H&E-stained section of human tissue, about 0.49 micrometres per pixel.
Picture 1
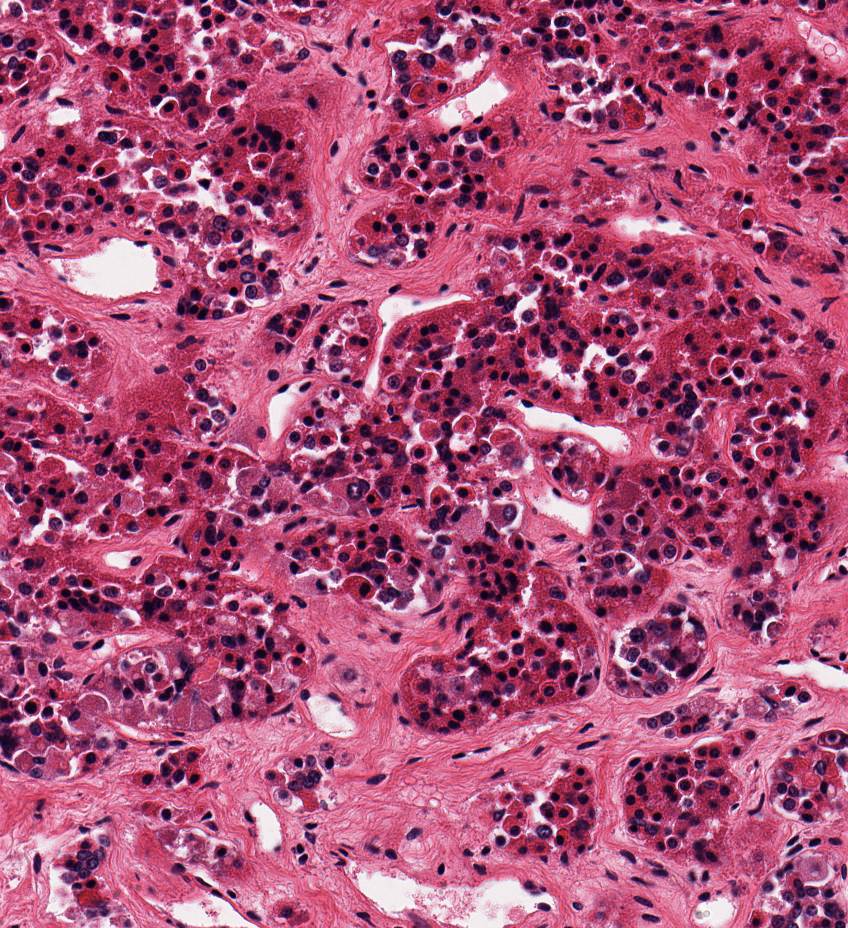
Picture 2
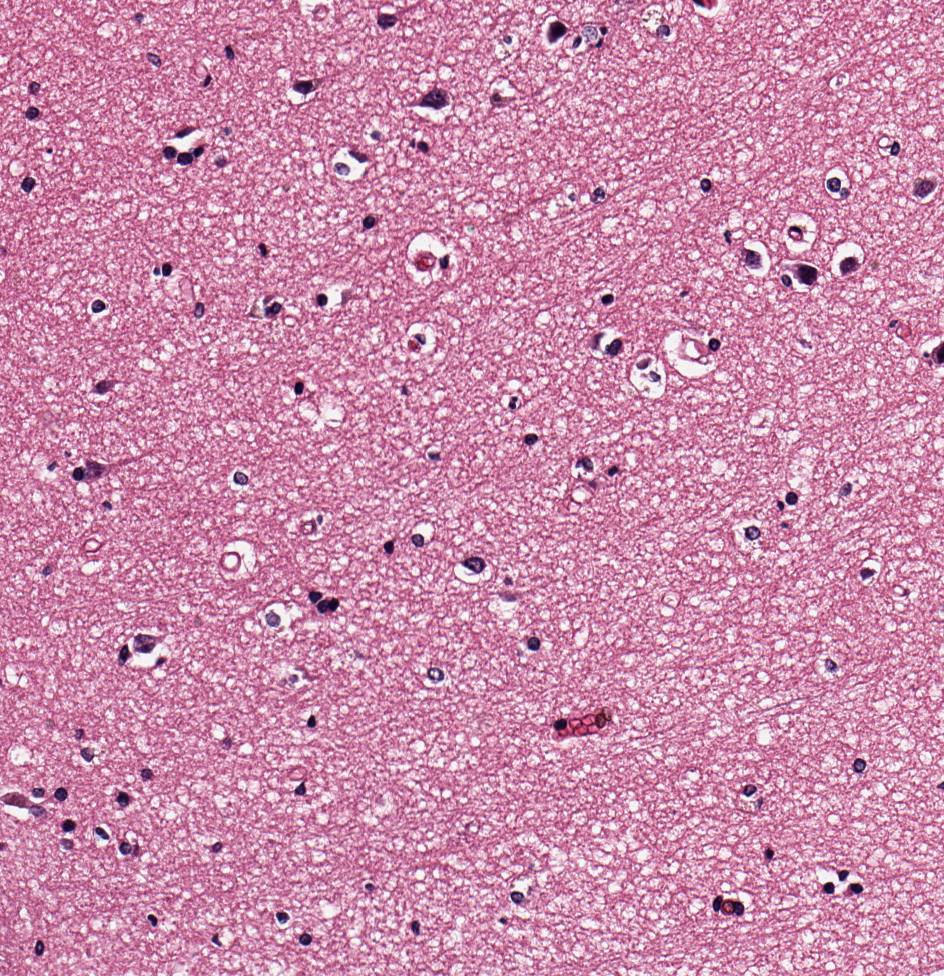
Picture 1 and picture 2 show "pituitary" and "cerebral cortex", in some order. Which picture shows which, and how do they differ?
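To sort them: pituitary in picture 1, cerebral cortex in picture 2. On grouping, picture 1 has rounded nests and clusters separated by bands of pink fibrous stroma, while picture 2 is one continuous pink, finely fibrillary matrix with scattered cells and no epithelium or glands. On cells, those in the nests of picture 1 have abundant, intensely eosinophilic, granular cytoplasm and small, round, dark nuclei, whereas the small, round, dark nuclei of picture 2 lie singly with little visible cytoplasm. On spaces, picture 1 shows thin-walled, empty slit-like and irregular spaces in the stroma, and the matrix of picture 2 is riddled with small, round, clear vacuoles, with a small capillary holding a short row of red blood cells just below centre.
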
